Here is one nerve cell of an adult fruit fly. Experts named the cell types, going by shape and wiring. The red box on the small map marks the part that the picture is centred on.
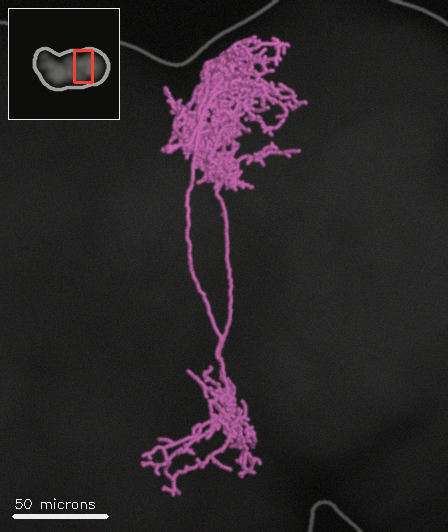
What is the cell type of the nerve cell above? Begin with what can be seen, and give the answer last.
The cell body is at the top of the picture. By the scale bar it is about 250 microns tall in this view. Dozens of branch ends can be seen. Its broad class is central-brain intrinsic neuron. Its cell type is SMP286.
